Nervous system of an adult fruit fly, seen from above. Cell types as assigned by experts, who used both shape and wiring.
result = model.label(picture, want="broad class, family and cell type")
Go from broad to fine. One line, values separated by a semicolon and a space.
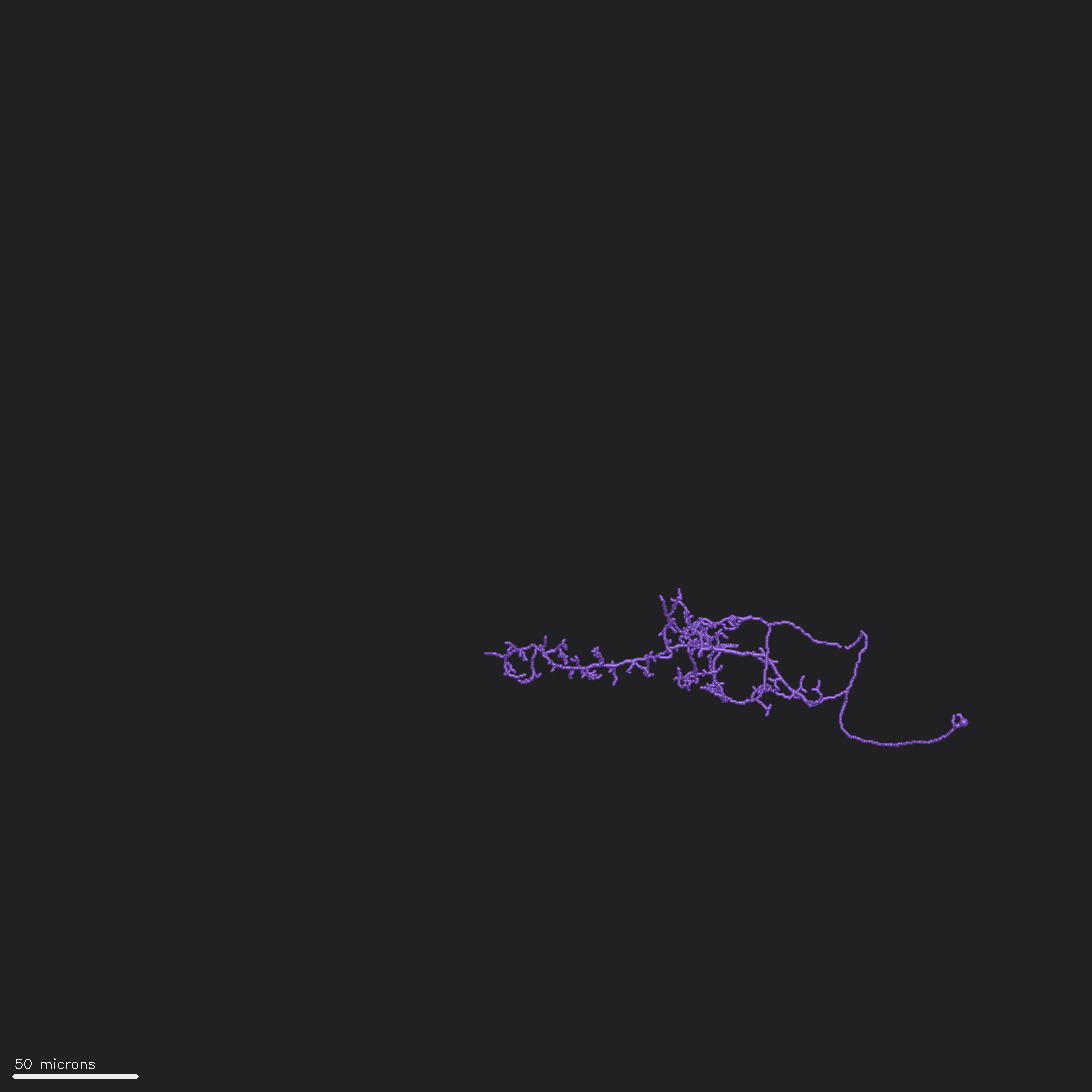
central-brain intrinsic neuron; hemilineage VLPp&l1_anterior; CL128_d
